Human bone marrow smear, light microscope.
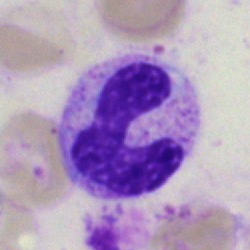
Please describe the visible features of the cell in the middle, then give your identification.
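The cell has a round, smooth outline. Its nucleus is bent into a curved C-shape that opens toward the right, and the chromatin within it is dark purple and coarsely clumped. Fine pinkish-purple granules are scattered through the cytoplasm. This is a band neutrophil.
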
